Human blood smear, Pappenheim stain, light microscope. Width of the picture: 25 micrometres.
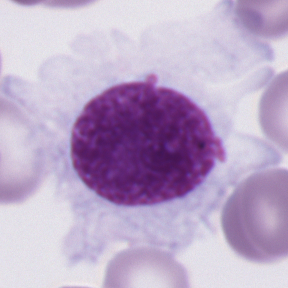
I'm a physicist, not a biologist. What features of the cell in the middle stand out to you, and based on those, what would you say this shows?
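Small knob of nuclear material juts from the top edge of the nucleus. Nucleus about 12 by 11 micrometres; no distinct nucleoli visible. Cytoplasm very pale greyish-lilac, much lighter than nearby red cells, without visible granules. Hairy cell.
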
